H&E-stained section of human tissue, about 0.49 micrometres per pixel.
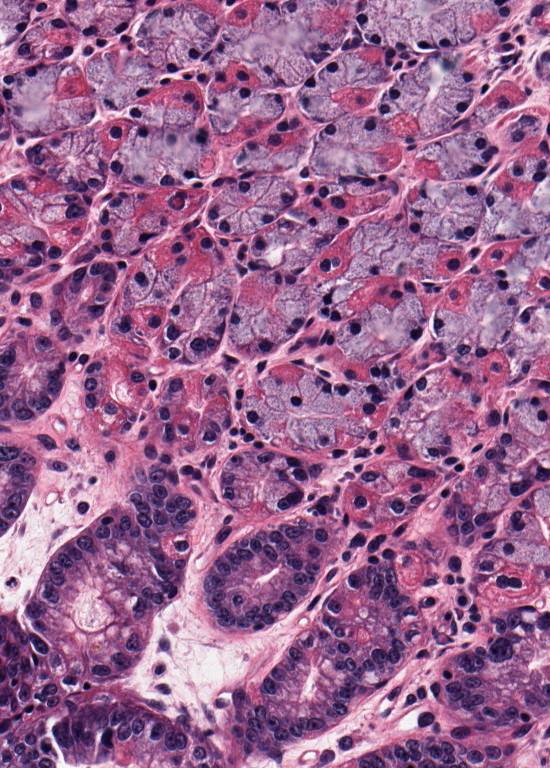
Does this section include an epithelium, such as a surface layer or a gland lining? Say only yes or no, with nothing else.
Yes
